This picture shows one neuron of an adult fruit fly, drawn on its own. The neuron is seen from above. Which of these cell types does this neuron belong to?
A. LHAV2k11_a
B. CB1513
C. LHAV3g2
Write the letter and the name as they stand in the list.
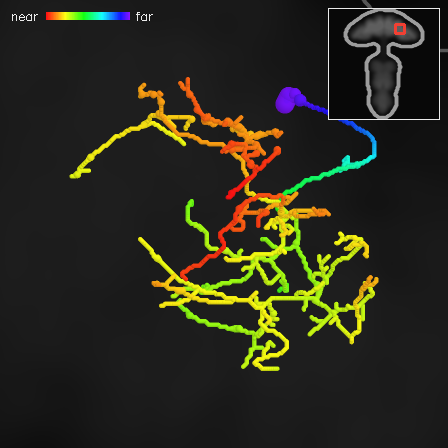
B. CB1513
